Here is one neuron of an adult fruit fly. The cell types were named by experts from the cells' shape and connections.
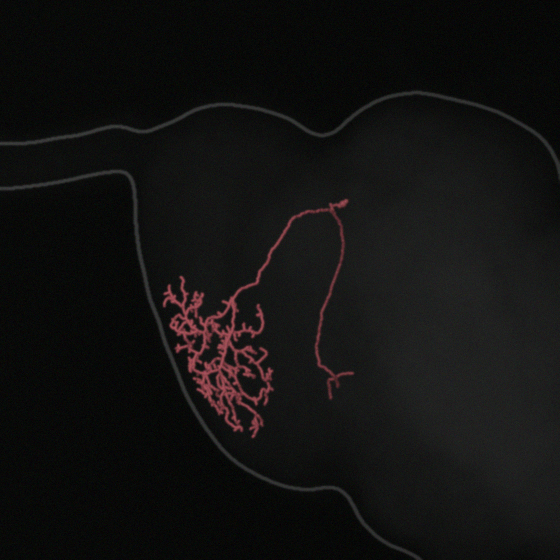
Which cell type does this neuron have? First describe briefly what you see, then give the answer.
As drawn here it is about as wide as it is tall. It is a visual projection neuron. The cell type is MeVP4.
